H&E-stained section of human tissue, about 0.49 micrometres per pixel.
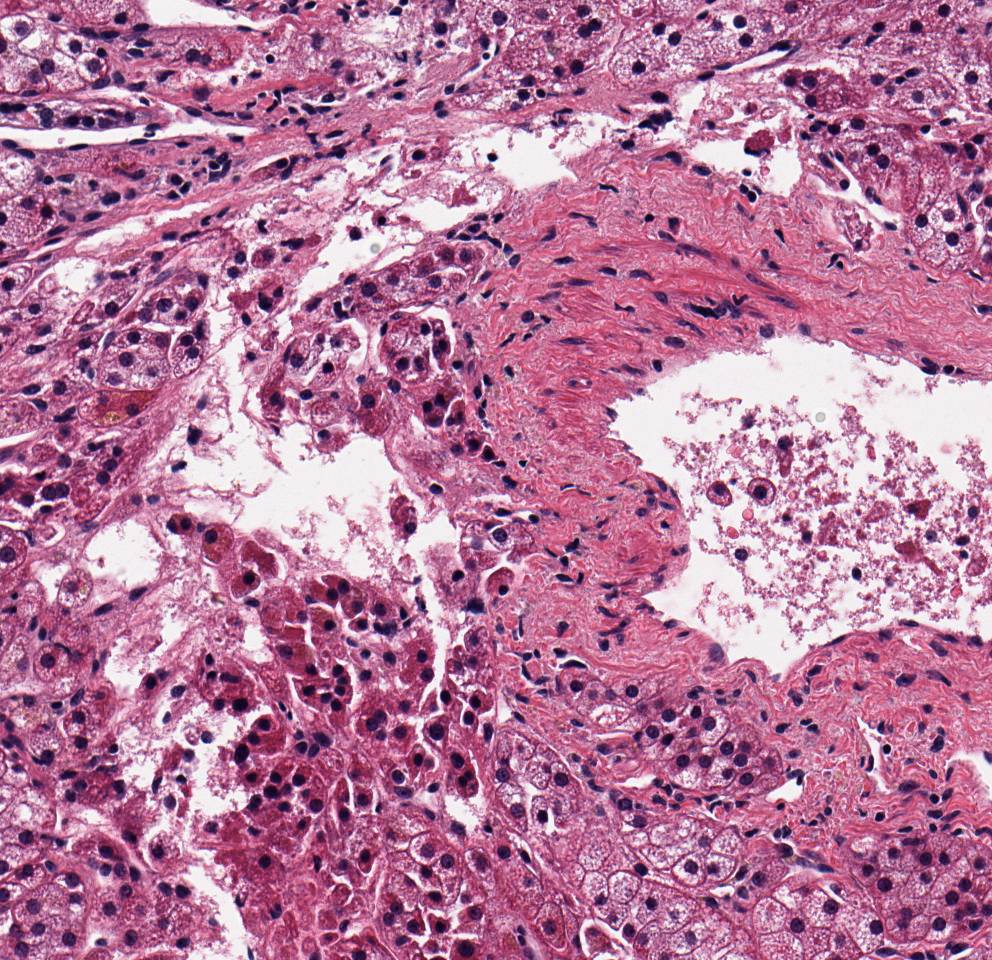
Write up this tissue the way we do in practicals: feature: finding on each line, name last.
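Arrangement: large polygonal cells in cords and nests, left side and bottom
Cytoplasm: dense, deeply eosinophilic in a cluster lower left of centre
Nuclei: round, central, many with visible nucleolus
Pigment: golden-brown, granular, few cells at upper left
Name: adrenal gland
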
